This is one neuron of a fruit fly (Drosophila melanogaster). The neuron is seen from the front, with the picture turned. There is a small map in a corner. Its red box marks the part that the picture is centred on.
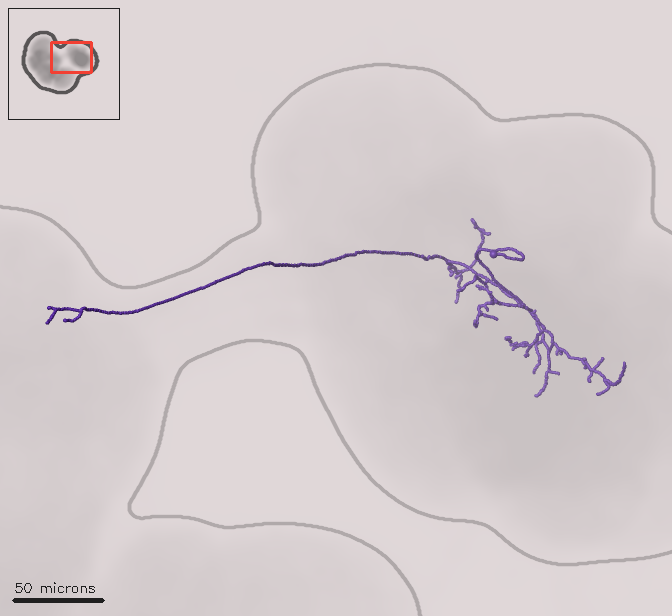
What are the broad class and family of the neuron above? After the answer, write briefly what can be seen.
It is an ascending neuron. The family is hemilineage 10B. Its cell body lies on the right of the picture. By the scale bar it is about 350 microns wide in this view.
